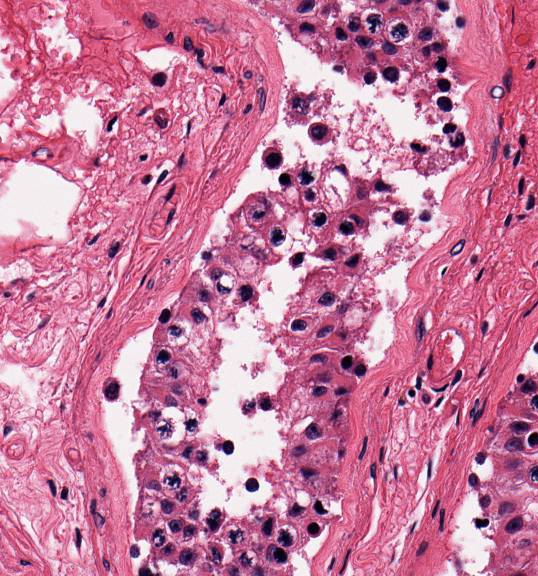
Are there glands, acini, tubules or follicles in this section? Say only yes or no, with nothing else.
Yes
